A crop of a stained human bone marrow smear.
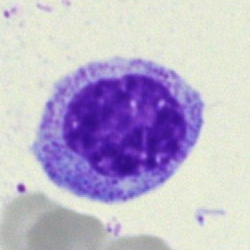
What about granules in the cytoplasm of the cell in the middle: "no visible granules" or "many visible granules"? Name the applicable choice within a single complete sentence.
There are many visible granules in its cytoplasm.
